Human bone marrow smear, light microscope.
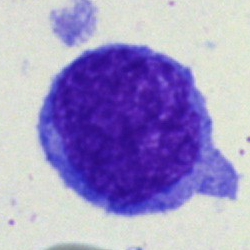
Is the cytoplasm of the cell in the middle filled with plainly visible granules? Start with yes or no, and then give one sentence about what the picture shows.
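No. No granules are visible in the cytoplasm.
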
